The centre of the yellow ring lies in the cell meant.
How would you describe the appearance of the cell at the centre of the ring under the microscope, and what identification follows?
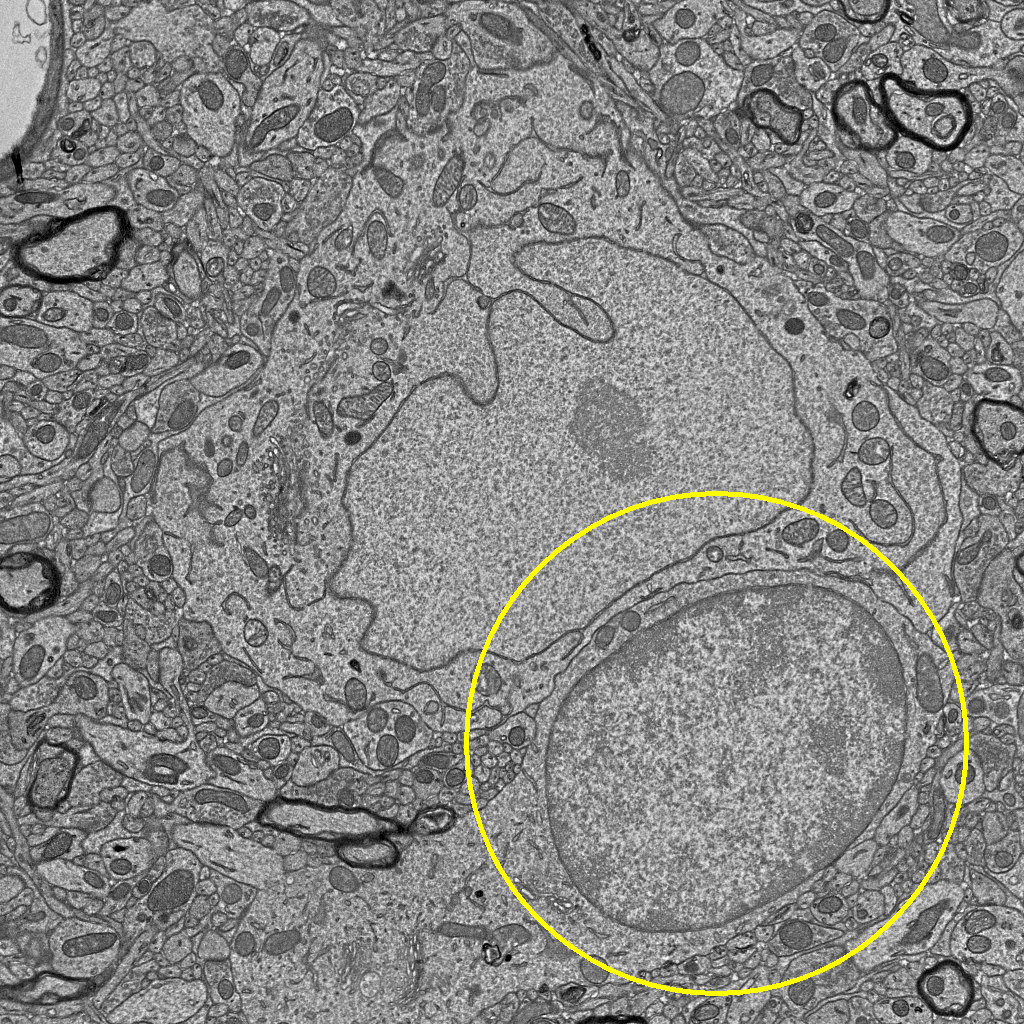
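Start with the nucleus: a smooth oval, seen whole inside the ring. Follow its envelope around and you'll find no deep infoldings anywhere. The chromatin is mottled, with darker clumps scattered through a paler background. Now scan the cytoplasm: no dark dense bodies appear there. This cell is an oligodendrocyte.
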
